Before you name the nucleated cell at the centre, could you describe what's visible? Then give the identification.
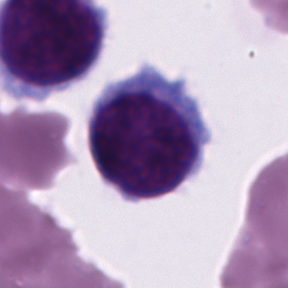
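Overall the outline seems roughly round. Along the upper and right edges, though, short irregular projections stand out. Inside, the nucleus fills most of the cell, and the cytoplasm is only a narrow rim. The chromatin looks dense and dark purple all through the nucleus. So I'd call this a hairy cell.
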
